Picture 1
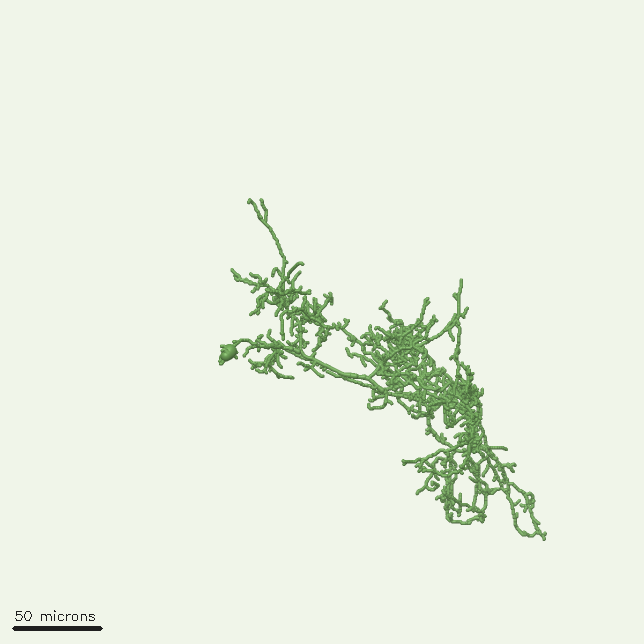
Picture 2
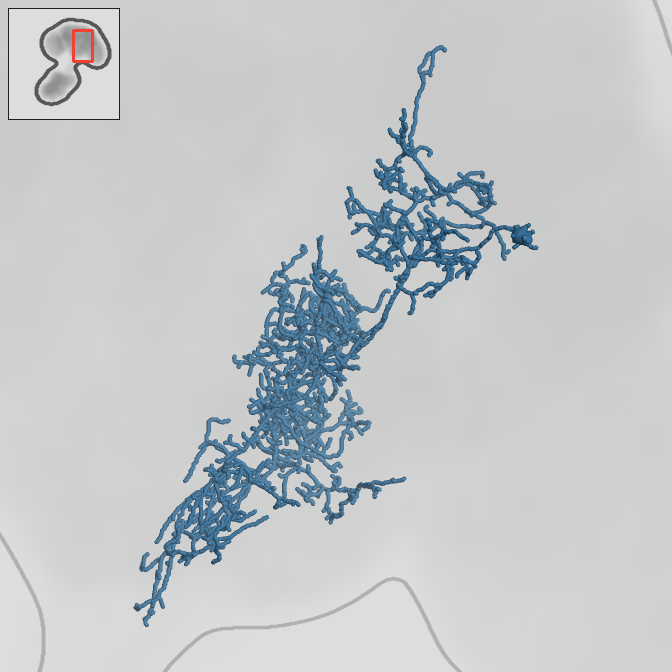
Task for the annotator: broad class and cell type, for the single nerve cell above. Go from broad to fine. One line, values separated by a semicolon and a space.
central-brain intrinsic neuron; PS059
